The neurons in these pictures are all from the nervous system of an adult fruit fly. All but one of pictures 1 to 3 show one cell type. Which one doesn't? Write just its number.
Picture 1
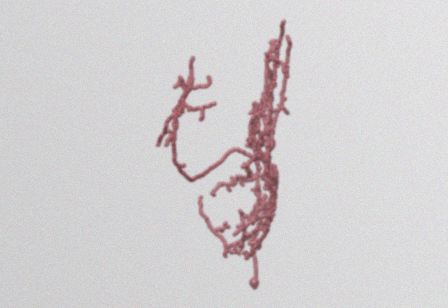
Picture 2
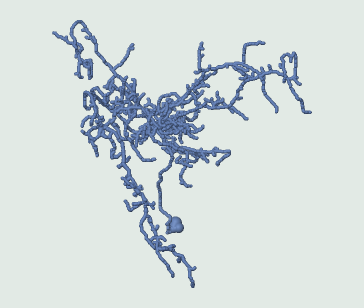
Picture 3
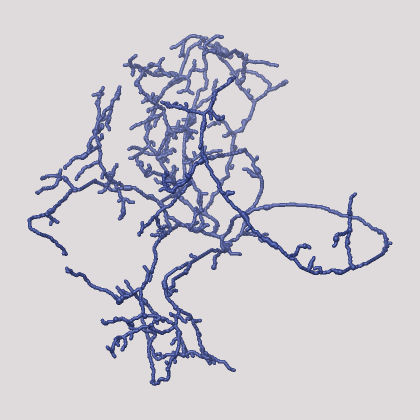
2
